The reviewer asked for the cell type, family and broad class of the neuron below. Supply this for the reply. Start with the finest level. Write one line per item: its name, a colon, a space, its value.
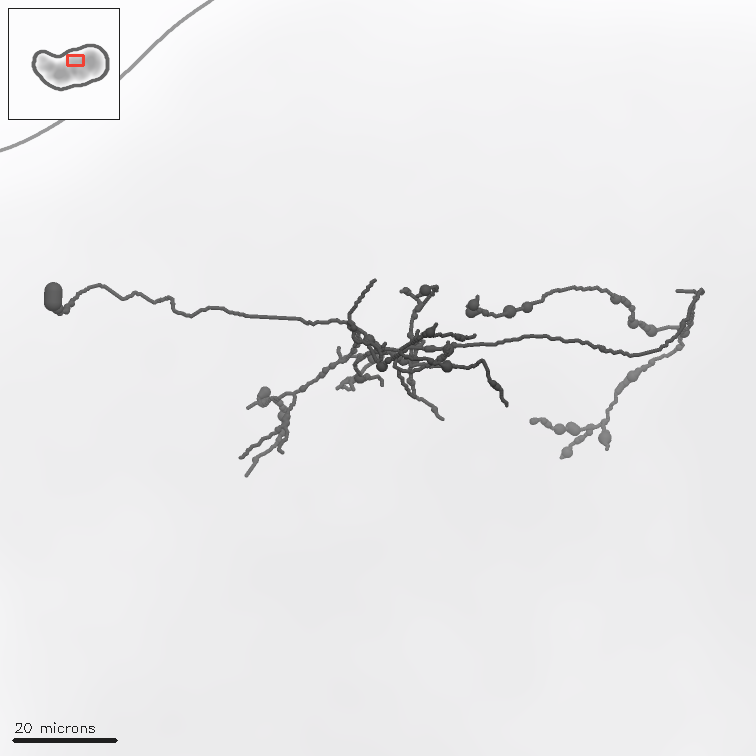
cell type: CB2931
family: hemilineage CLp2
broad class: central-brain intrinsic neuron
